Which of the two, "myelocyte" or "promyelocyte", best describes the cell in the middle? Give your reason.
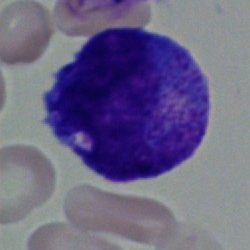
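This cell is a promyelocyte.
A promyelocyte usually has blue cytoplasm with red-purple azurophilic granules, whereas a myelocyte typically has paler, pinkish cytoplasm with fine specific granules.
Here the whole cell stains a deep violet-blue, so nucleus and cytoplasm cannot be clearly separated, and its right part has a fine speckled texture with a reddish-purple tinge.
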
